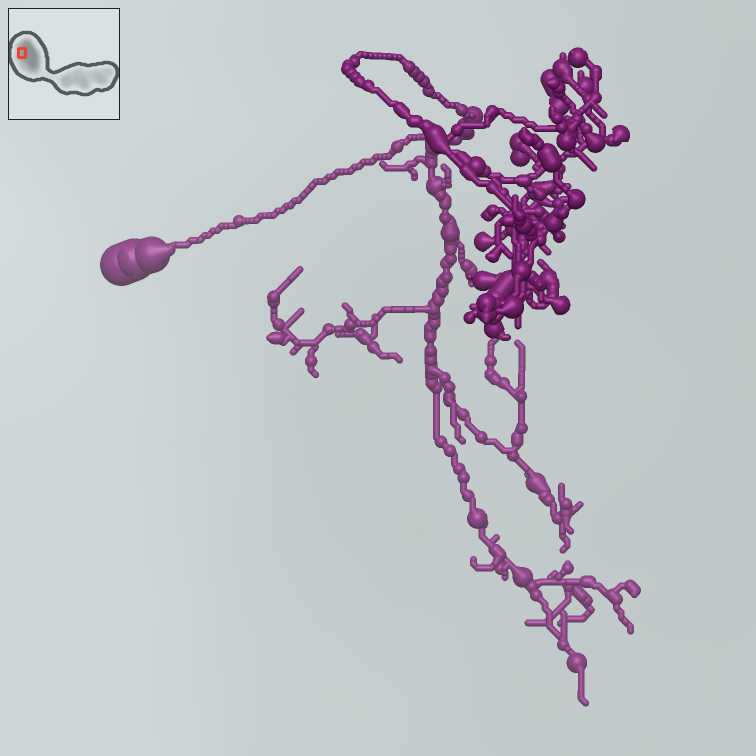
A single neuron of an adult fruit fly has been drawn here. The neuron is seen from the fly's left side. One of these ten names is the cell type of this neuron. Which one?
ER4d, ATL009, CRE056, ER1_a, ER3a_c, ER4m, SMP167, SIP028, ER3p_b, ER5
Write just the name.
ER1_a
